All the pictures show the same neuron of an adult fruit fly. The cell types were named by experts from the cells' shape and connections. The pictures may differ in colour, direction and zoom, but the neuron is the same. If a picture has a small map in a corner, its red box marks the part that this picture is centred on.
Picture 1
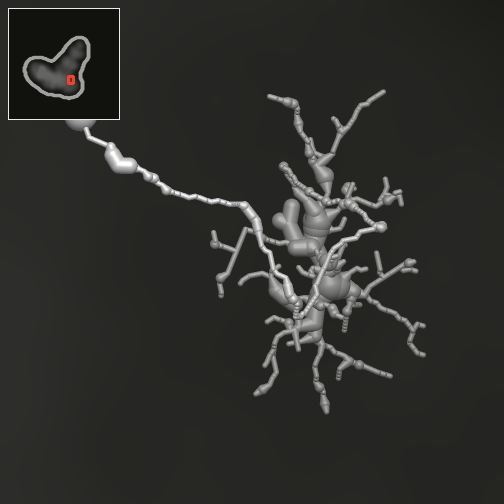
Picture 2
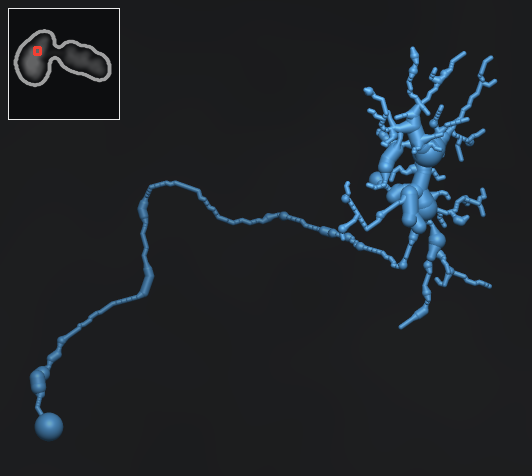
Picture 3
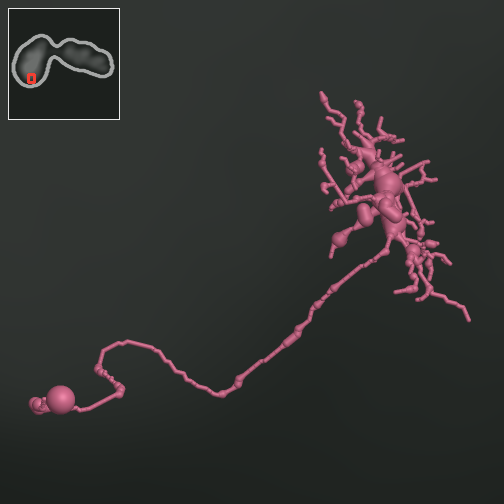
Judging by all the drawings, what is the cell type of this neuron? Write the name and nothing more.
Dm8a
